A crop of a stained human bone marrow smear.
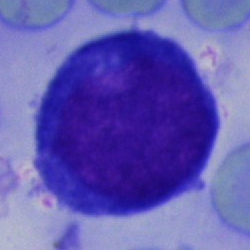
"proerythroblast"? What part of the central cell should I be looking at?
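This central cell is a proerythroblast. Its outline is nearly round, and its cytoplasm is a deep blue with no granules visible. The chromatin appears finely stippled rather than clumped.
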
